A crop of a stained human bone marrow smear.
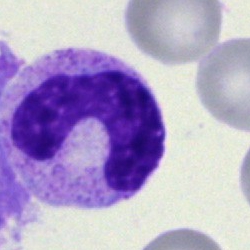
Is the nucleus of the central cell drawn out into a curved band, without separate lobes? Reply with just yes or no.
Yes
